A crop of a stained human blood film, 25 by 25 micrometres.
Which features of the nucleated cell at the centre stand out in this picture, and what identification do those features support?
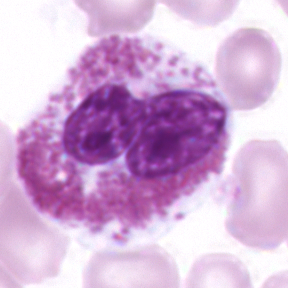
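Look first at the nucleus: its chromatin is dark purple and coarsely clumped. Around it, the cytoplasm is packed with coarse, round granules of a reddish-pink colour. The outline of the cell is roughly round. So this cell is an eosinophil.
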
